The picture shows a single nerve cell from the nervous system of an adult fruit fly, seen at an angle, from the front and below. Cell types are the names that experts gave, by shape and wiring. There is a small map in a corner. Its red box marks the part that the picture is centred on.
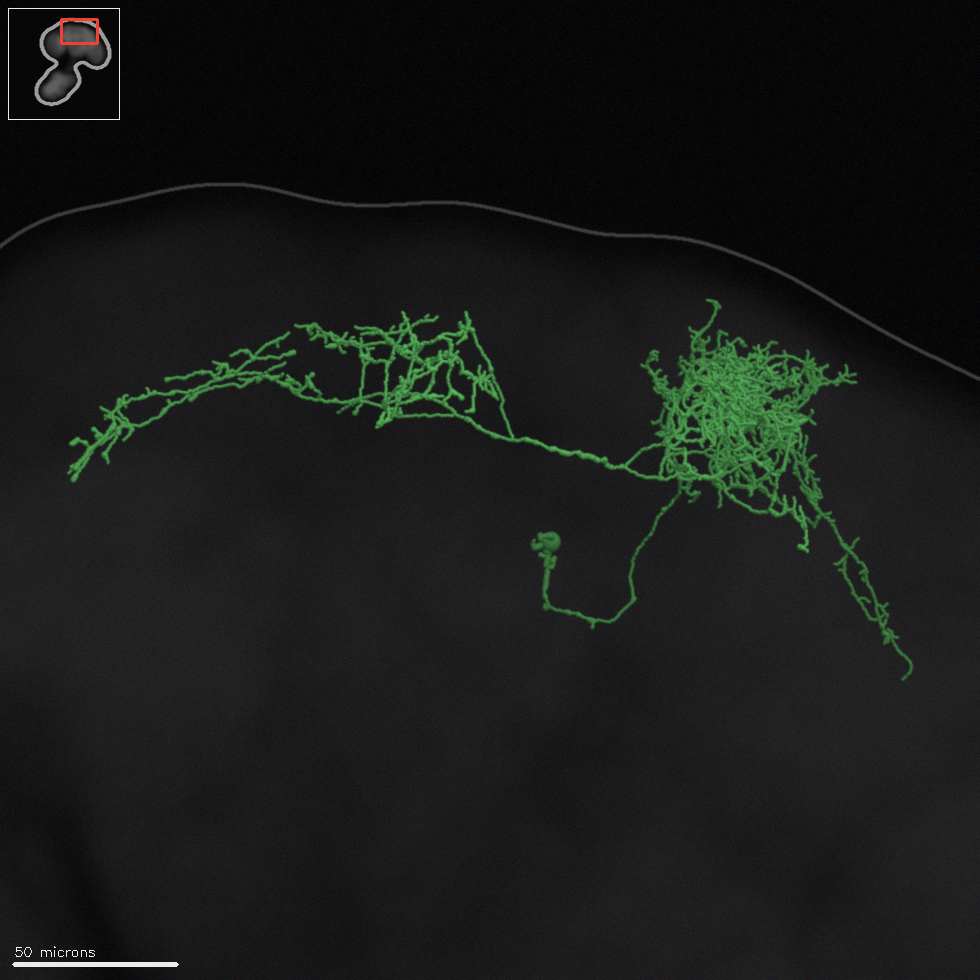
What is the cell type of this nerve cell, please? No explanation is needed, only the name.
LHPV10d1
